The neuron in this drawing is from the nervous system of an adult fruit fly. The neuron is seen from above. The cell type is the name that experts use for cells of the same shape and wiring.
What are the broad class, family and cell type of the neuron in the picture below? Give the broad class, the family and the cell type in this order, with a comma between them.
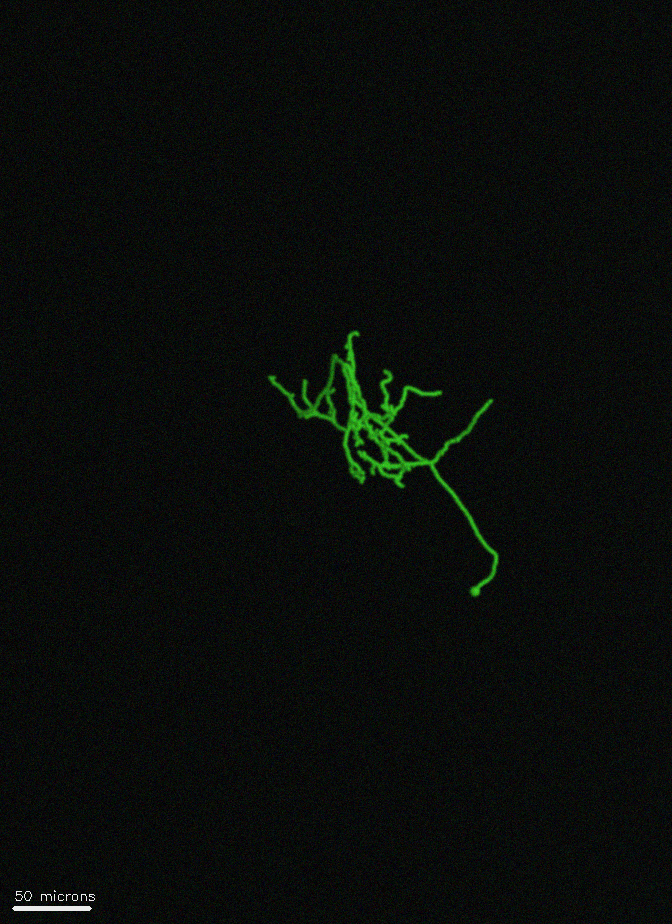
central-brain intrinsic neuron, hemilineage SMPpv2_dorsal, CB4242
